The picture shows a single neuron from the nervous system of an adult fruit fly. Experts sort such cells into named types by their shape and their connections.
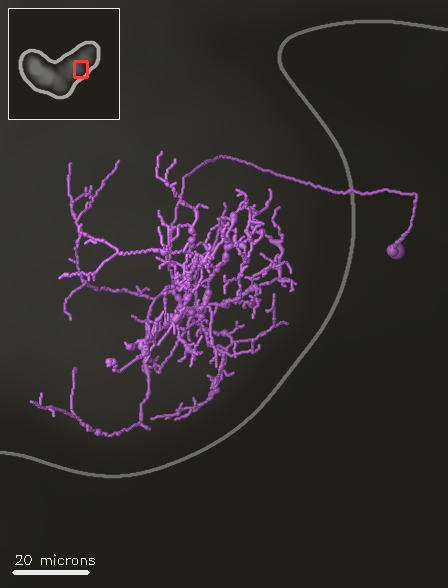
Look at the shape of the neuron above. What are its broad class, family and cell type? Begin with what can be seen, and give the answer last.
By the scale bar it is about 100 microns wide in this view. Dozens of branch ends can be seen. Its broad class is nerve-cord intrinsic neuron. The family is hemilineage 20A.22A. Its cell type is IN20A.22A043.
